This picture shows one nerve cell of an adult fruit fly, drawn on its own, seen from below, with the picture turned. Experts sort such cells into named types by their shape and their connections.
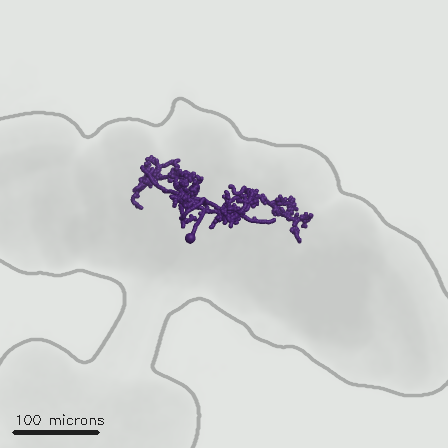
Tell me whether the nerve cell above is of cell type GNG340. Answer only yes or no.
yes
